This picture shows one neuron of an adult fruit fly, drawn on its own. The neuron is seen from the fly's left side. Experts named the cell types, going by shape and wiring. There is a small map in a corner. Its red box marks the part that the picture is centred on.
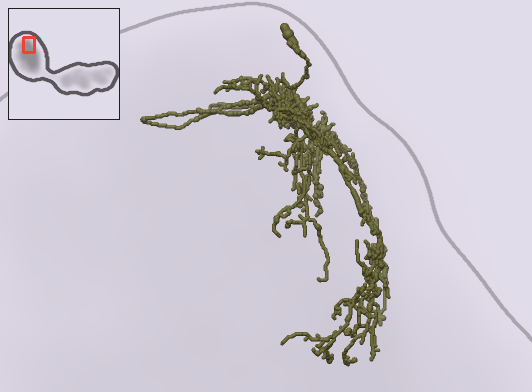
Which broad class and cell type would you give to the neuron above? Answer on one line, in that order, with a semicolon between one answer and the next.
central-brain intrinsic neuron; SLP462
